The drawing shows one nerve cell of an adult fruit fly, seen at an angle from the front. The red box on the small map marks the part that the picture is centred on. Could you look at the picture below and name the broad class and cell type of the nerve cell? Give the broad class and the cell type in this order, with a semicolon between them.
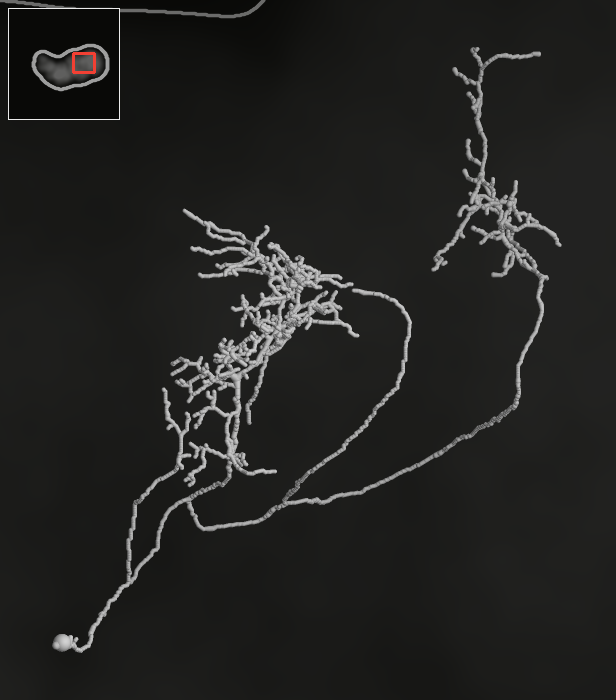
central-brain intrinsic neuron; CRE069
